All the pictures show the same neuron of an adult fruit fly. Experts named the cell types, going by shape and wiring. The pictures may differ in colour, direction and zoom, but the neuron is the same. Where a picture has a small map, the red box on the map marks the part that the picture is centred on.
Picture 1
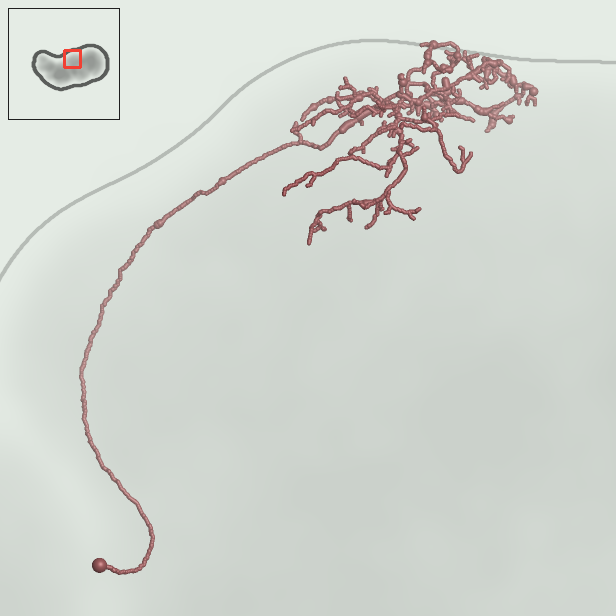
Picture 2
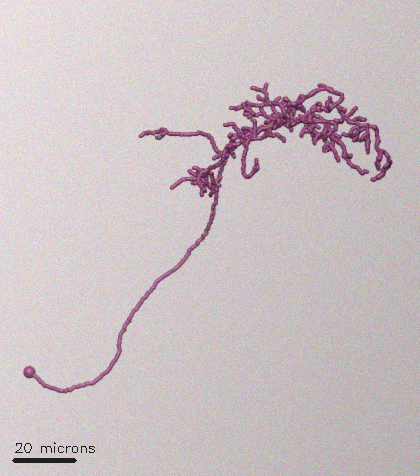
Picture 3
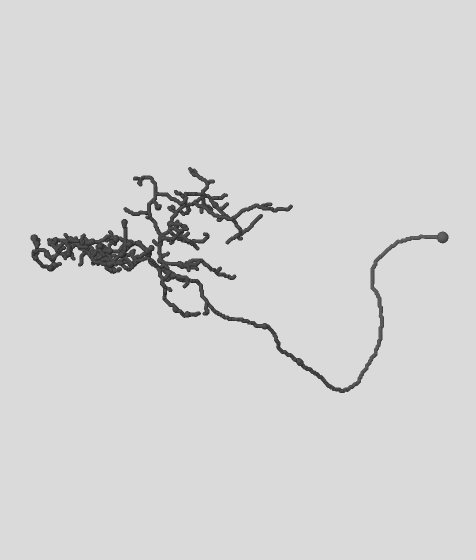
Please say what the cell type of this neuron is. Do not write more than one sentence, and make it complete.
In the scheme of cell types, this neuron is SLP347.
